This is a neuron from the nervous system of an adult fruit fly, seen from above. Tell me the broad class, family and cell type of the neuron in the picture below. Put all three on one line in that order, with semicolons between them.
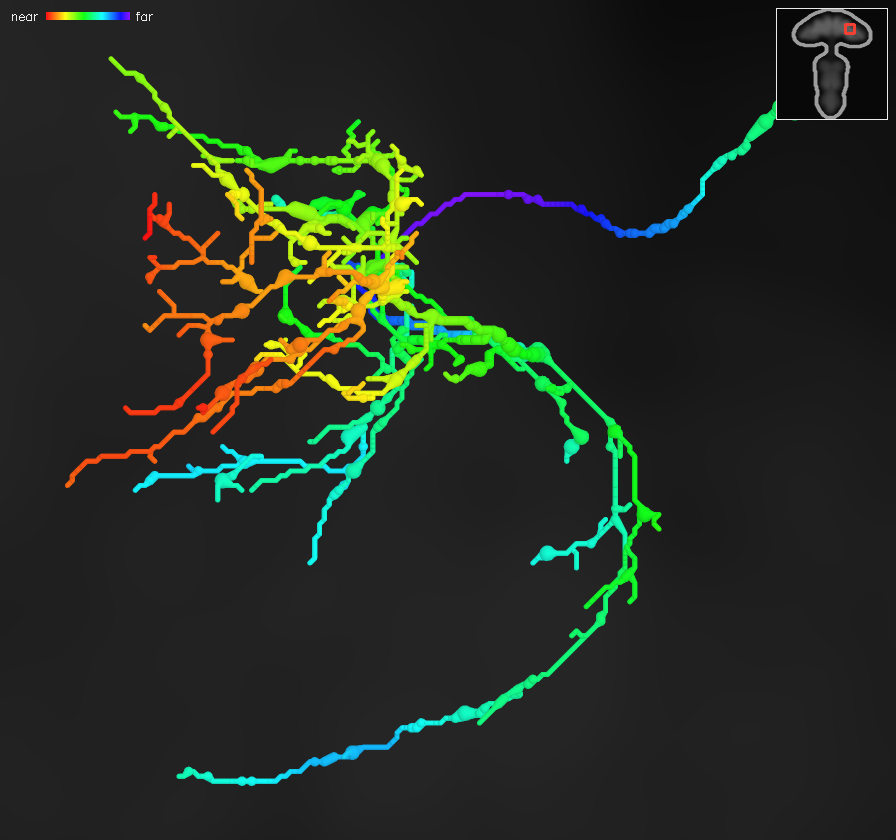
central-brain intrinsic neuron; hemilineage VLPl4_dorsal; CB2983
